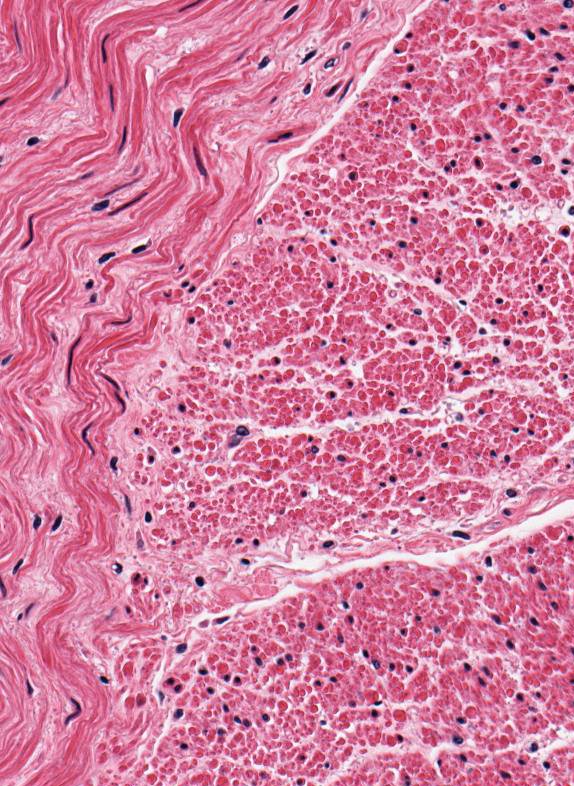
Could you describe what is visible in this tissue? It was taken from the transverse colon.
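First, layout: the field falls into two zones, wavy fibres running lengthwise on the left and fibres cut across on the right. Second, left-hand nuclei: elongated, dark, lying along the fibres. Third, right-hand fibres: many small, rounded pink profiles, closely packed. Fourth, right-hand nuclei: small and dark, scattered among the profiles, most of which lack a nucleus.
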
